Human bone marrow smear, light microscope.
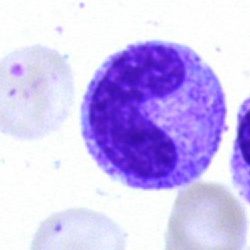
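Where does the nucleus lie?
Mainly in the left part of the cell.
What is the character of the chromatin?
Dark purple and dense, with coarse clumps; no nucleoli are visible.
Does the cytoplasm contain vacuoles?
None are seen.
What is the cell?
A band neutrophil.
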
